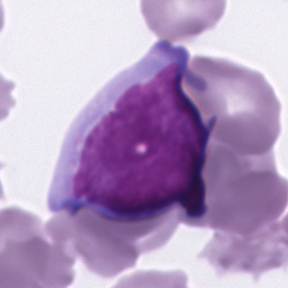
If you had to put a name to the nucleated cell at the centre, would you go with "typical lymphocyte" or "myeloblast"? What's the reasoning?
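It is a myeloblast rather than a typical lymphocyte. The chromatin settles it: fine and evenly dispersed, staining purple throughout the nucleus.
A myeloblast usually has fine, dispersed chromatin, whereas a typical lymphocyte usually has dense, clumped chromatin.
The nucleus fills most of the cell and sits toward the right side, and the pale blue cytoplasm forms a rim that is widest on the left of the nucleus.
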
